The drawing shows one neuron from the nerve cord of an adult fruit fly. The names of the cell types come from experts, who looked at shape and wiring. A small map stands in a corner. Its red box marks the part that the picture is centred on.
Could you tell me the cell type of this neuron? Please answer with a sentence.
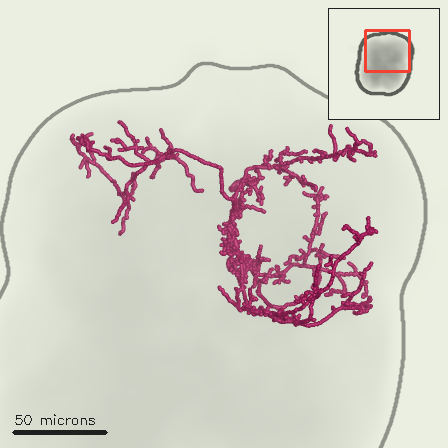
The cell type is IN10B014.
